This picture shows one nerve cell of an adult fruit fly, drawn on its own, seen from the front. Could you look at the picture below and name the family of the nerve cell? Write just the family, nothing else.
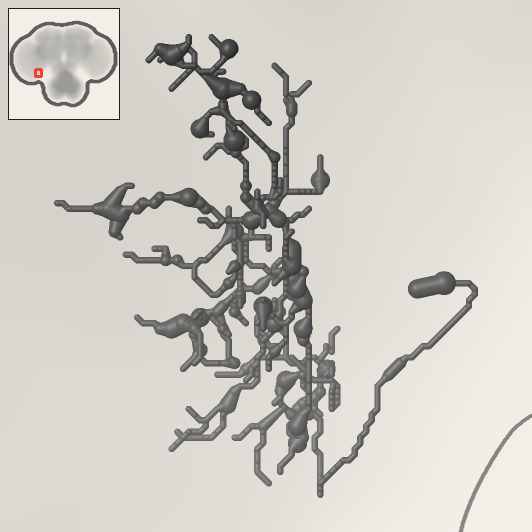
Cm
